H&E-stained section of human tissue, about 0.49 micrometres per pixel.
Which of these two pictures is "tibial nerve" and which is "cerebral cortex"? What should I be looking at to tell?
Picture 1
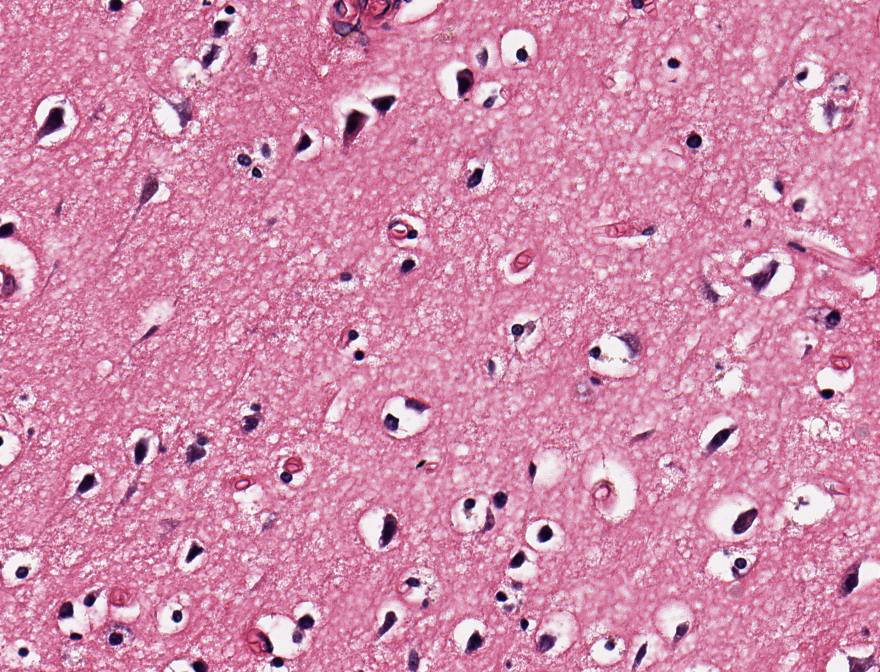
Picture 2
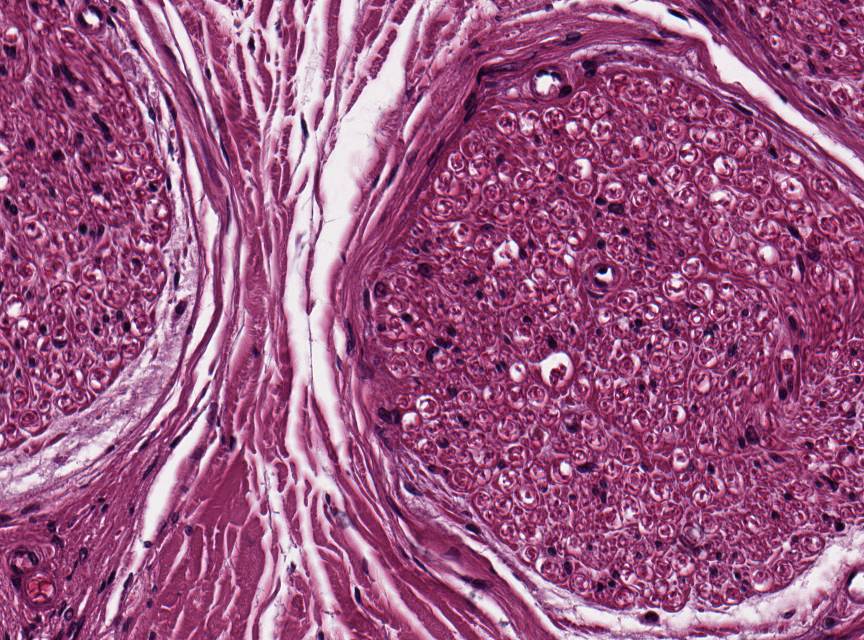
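Let me see: the first picture is cerebral cortex, the second tibial nerve. In the first, continuous pink, finely granular neuropil fills the field. Dark, angular, triangular neurons with tapering processes lie throughout, and small round dark nuclei sit between them, some in pairs or small groups.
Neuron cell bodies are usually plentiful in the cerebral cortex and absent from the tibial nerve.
In the second, thin flattened fibrous tissue wraps each of two large rounded bundles at the sides, which are packed with small round profiles, each a pale ring around a central dot. Between them, a central band of wavy fibres runs from top to bottom.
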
